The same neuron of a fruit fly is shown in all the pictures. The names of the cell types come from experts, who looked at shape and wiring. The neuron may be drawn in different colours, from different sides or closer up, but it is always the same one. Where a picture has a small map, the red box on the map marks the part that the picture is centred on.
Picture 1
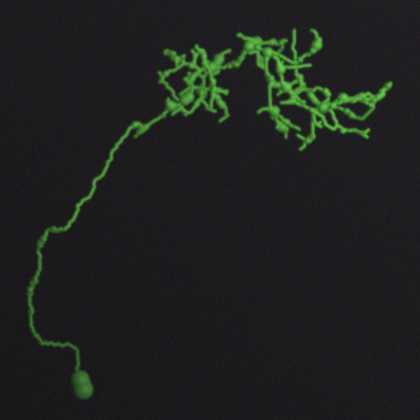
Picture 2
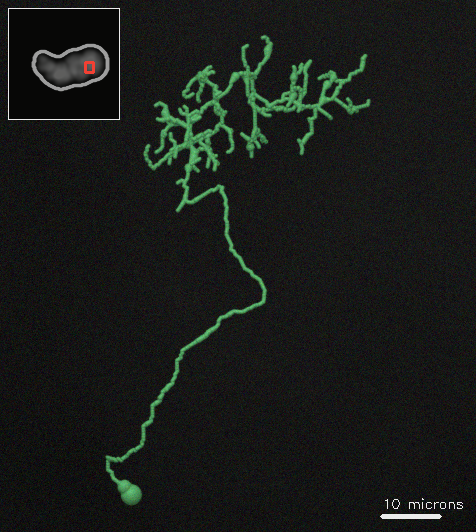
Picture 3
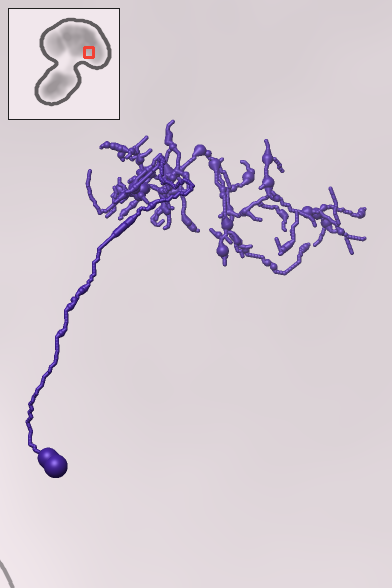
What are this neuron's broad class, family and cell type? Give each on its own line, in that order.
optic-lobe intrinsic neuron
Li
Li27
